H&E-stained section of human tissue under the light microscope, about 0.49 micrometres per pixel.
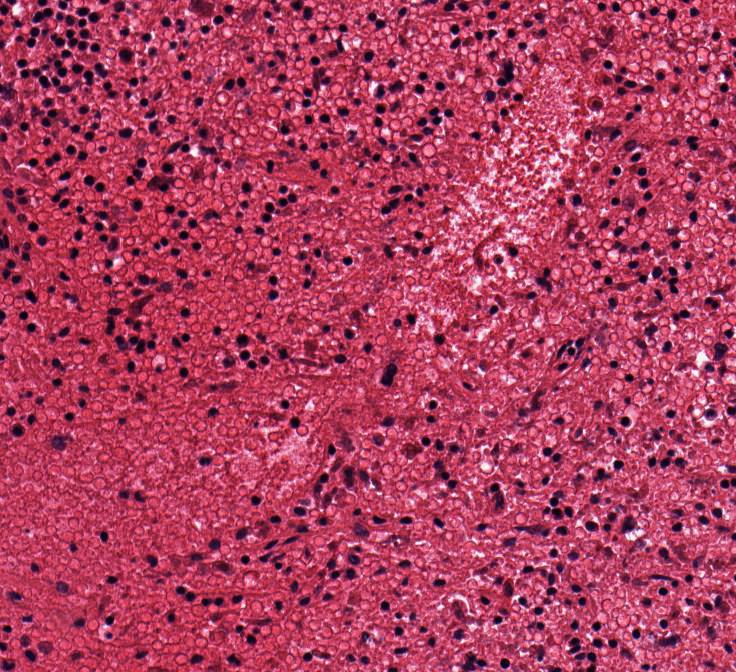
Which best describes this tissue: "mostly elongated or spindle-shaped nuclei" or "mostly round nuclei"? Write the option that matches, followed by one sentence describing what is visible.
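Mostly round nuclei. Small, round, dark, evenly stained nuclei are scattered throughout the field.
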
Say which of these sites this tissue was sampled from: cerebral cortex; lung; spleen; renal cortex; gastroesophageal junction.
spleen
